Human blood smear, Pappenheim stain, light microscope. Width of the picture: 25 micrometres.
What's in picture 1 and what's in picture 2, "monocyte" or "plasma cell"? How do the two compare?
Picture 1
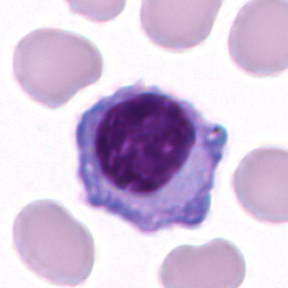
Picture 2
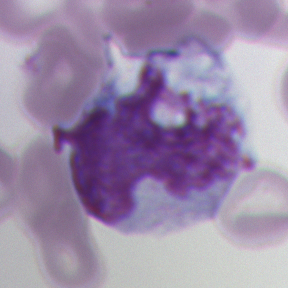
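In picture 1 you have a plasma cell, and in picture 2 a monocyte. Both outlines are irregular, but in different ways: the plasma cell carries several small knobby projections along its edge, whereas the monocyte has fine thread-like projections along its upper edge. In the plasma cell, the chromatin is dark purple and coarsely clumped, and no nucleoli are visible.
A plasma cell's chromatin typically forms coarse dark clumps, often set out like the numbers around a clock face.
The monocyte's nucleus has an irregular, indented border. Next, the colour of the cytoplasm: the plasma cell's is a deeper blue at its outer edge than next to the nucleus, while the monocyte's is pale blue-grey.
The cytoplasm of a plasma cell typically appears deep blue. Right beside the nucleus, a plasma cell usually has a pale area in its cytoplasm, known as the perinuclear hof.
Neither cell shows distinct granules in its cytoplasm. None of the surrounding red cells touches the plasma cell, while a red cell touches the monocyte at its lower right edge.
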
